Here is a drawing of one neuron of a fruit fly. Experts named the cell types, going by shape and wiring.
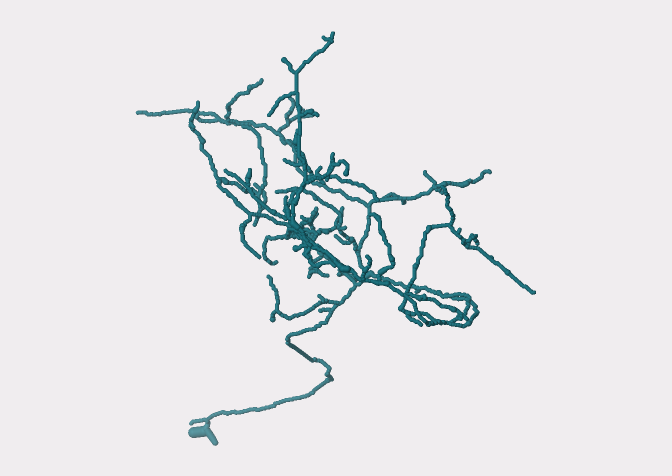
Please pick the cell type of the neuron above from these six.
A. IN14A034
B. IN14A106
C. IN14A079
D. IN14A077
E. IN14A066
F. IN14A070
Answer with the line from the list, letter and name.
A. IN14A034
